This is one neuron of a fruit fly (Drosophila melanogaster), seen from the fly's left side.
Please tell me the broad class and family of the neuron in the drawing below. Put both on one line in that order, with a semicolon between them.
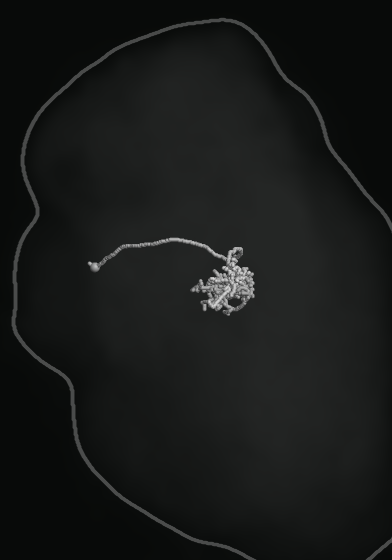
central-brain intrinsic neuron; hemilineage VLPa2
